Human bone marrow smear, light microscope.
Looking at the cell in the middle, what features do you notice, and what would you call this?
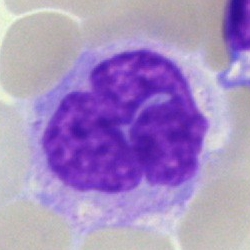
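The edge catches my eye first: irregular and slightly ragged, not smoothly round. Cytoplasm is pale greyish blue, with small pale vacuole-like spots along the lower edge. Up in the top-right corner of the picture, part of a dark purple neighbouring cell is cut off. This is a monocyte.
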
